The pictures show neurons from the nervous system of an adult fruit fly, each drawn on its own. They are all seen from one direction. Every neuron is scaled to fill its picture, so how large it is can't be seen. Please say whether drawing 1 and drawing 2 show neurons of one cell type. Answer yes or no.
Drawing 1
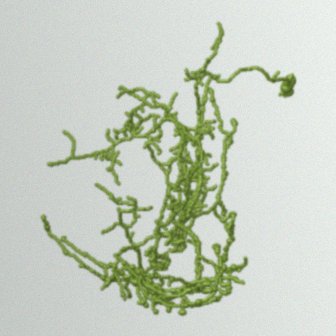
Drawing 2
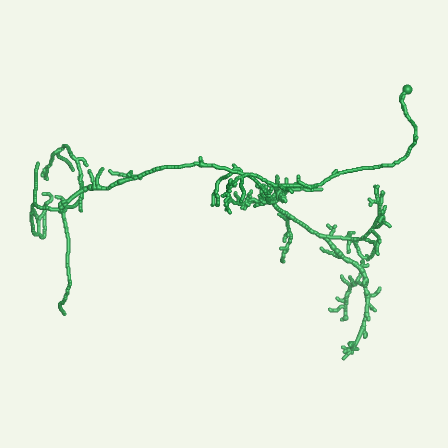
no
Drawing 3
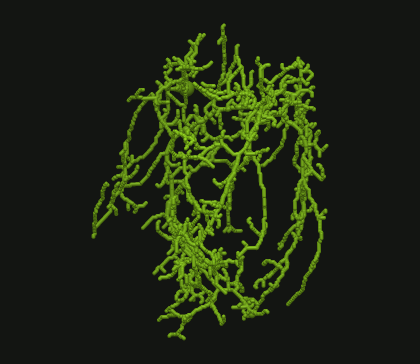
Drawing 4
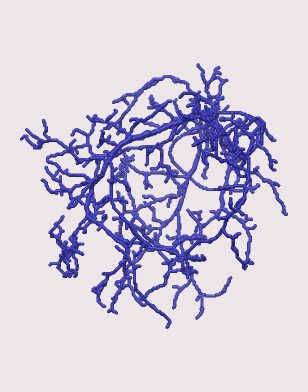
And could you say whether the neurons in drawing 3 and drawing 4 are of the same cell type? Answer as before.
yes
